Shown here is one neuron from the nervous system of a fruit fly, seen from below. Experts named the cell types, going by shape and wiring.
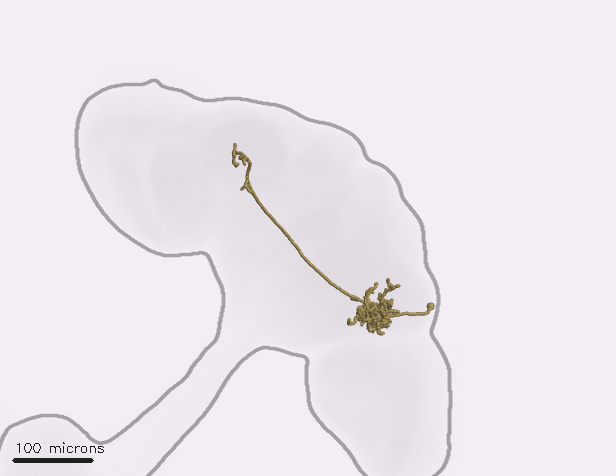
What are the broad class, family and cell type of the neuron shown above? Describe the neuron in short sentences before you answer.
It is in the brain and does not reach the nerve cord. By the scale bar it is about 250 microns wide in this view. Its broad class is central-brain intrinsic neuron. Its family is hemilineage VLPl&d1_lateral. It is of cell type CB3184.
